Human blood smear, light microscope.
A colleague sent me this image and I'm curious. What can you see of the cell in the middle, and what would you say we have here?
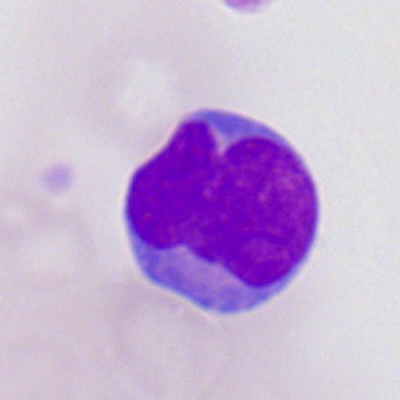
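Smooth, nearly round outline. The nucleus is folded, with a deep notch cutting in from the top edge, and fills most of the cell; the cytoplasm rim is moderate, widest below it. Chromatin's deep purple, fine and slightly mottled, not coarse dark blocks. That's a myeloblast.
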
